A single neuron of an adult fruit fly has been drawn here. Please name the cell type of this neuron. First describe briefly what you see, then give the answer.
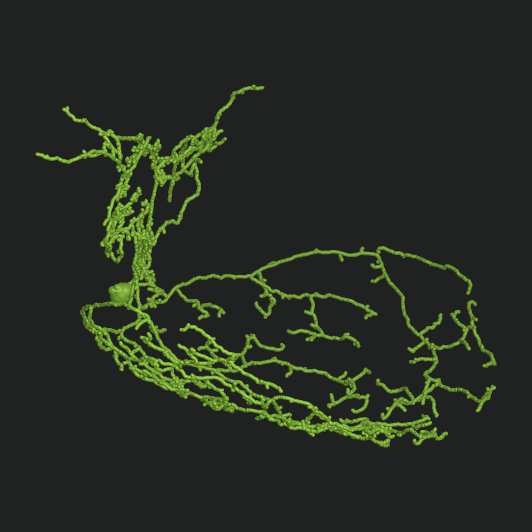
The cell body is on the left of the picture. Dozens of branch ends can be seen. It is a visual centrifugal neuron. It is of cell type MeVC22.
